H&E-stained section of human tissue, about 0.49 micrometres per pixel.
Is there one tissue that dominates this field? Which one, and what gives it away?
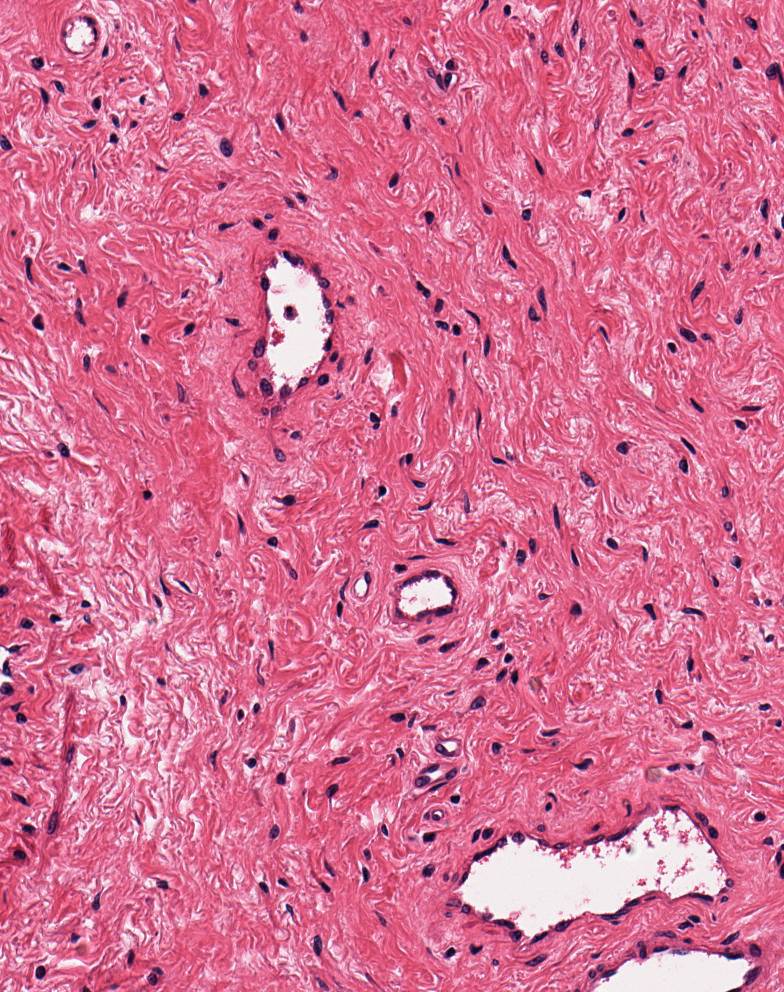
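Dense connective tissue fills this field. Its stroma is pink and fibrous throughout, with no epithelium anywhere. Next, the collagen fibres are wavy and interlace in haphazard directions. Last, cells are sparse, lying singly and widely apart between the fibres, and their nuclei are small, dark and elongated or wavy, with no distinct cytoplasm.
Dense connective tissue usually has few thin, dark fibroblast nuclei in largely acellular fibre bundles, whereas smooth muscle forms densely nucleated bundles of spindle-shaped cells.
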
